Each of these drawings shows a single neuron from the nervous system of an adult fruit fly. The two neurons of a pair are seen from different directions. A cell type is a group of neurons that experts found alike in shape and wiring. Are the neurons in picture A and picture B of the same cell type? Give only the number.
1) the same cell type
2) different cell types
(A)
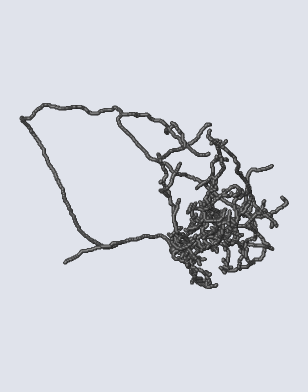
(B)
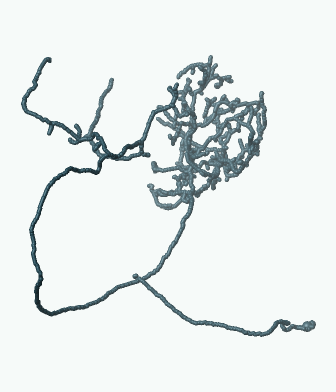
1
